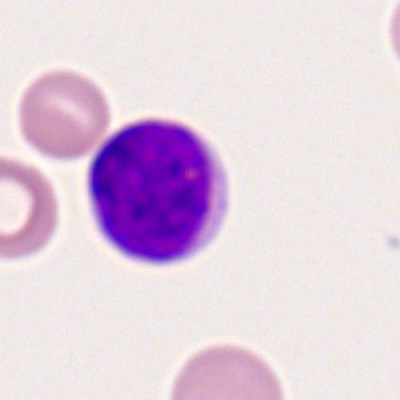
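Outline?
Round, smooth.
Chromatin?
Dark purple, condensed into coarse clumps.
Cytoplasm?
Thin pale blue rim, mainly on the right side.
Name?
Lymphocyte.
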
